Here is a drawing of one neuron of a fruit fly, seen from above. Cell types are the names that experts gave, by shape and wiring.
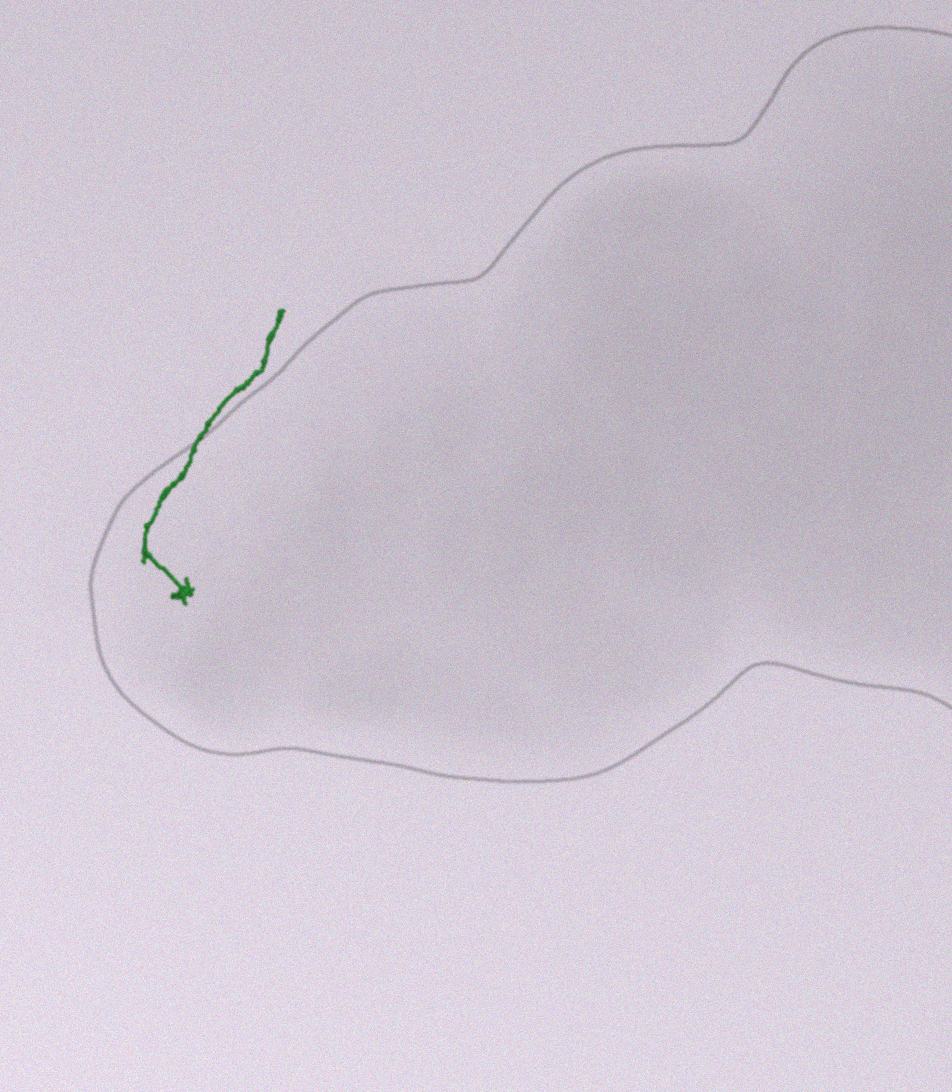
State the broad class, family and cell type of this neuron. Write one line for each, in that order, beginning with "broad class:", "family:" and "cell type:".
broad class: optic-lobe intrinsic neuron
family: L
cell type: L3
